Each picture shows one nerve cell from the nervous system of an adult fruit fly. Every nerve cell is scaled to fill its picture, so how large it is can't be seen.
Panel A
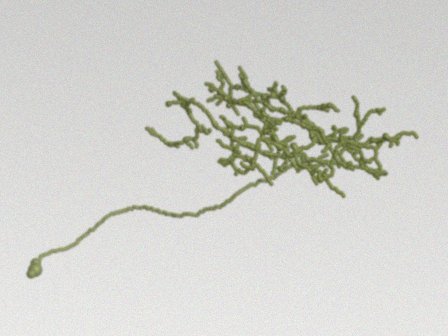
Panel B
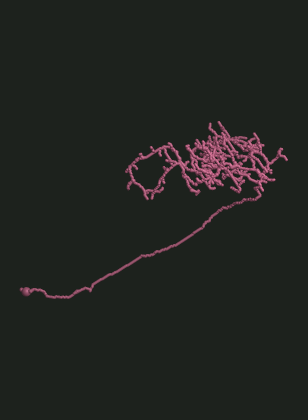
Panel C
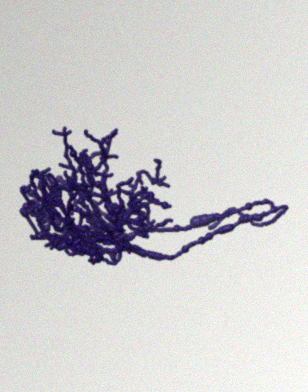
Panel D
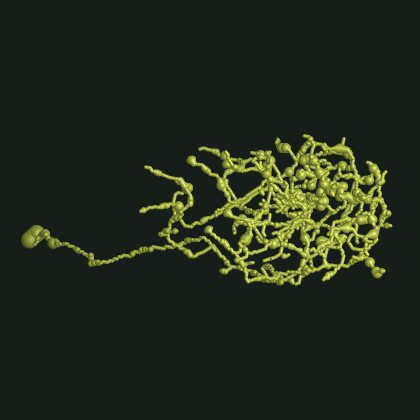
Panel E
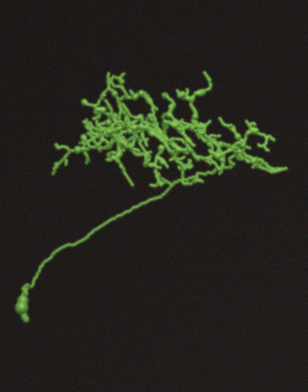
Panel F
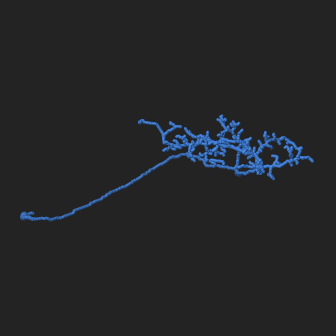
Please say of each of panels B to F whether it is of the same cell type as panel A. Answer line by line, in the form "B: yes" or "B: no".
B: yes
C: no
D: no
E: yes
F: yes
